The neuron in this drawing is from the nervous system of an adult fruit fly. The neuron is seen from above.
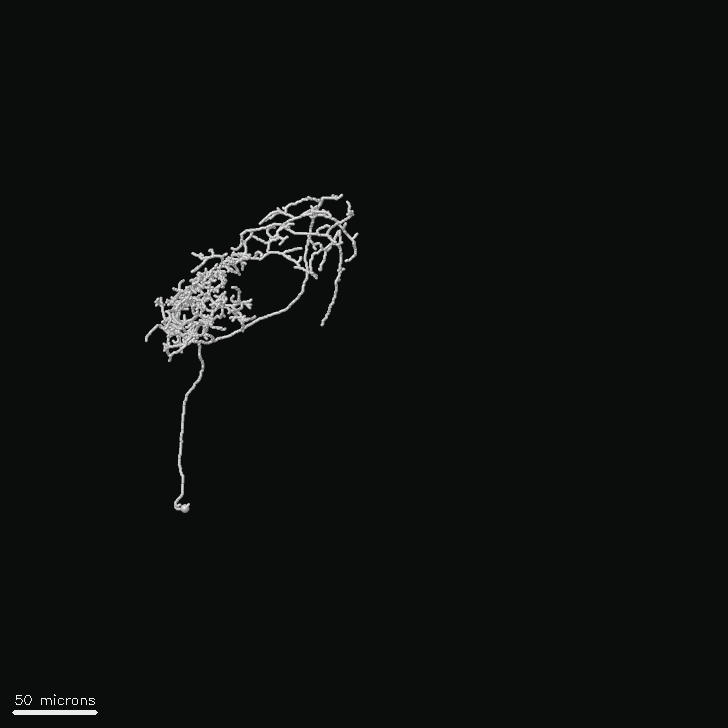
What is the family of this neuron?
hemilineage VLPl&p1_posterior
